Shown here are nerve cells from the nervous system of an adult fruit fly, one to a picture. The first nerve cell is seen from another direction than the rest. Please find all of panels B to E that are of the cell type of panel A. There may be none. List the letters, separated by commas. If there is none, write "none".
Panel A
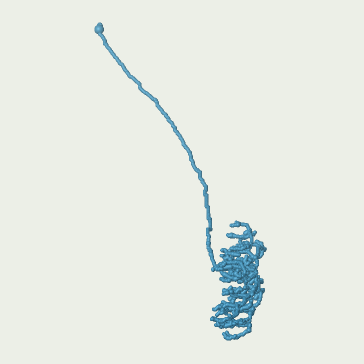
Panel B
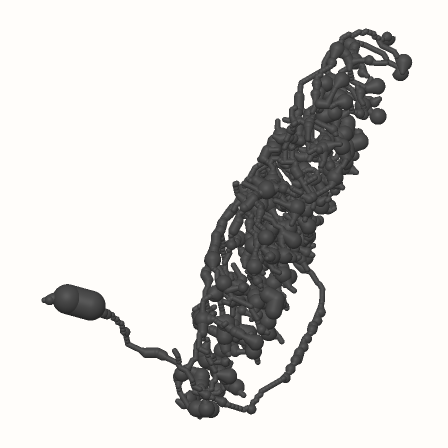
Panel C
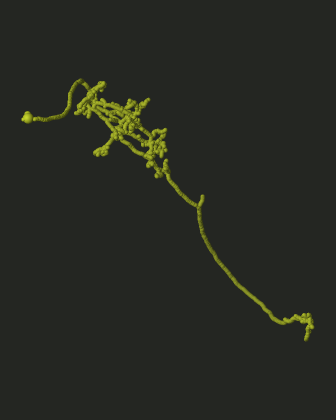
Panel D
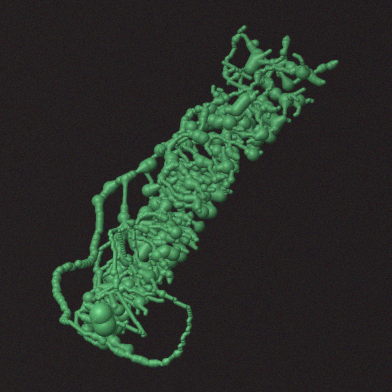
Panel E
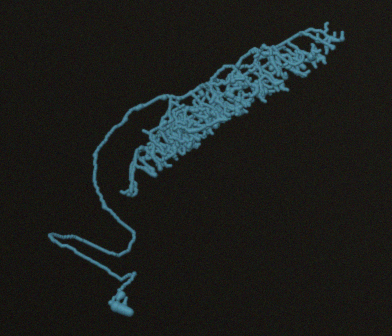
B, D, E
